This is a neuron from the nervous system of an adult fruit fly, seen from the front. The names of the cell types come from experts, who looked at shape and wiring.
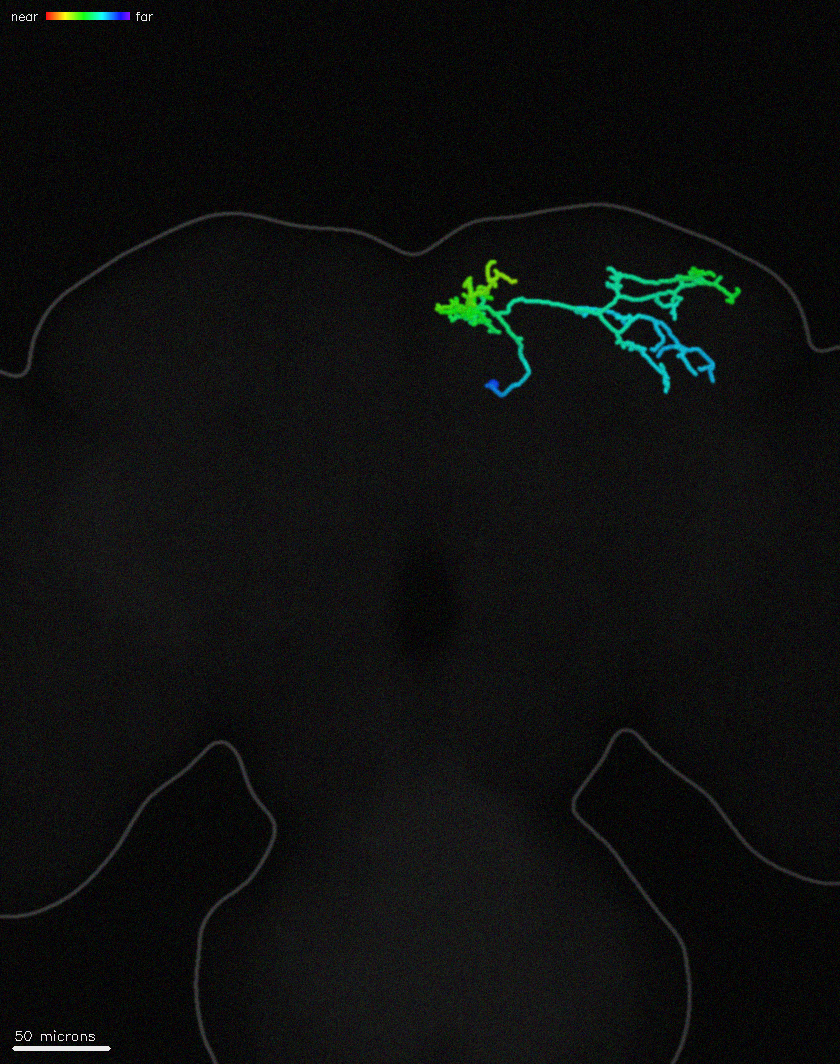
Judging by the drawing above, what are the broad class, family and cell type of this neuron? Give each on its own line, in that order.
central-brain intrinsic neuron
hemilineage DM4_dorsal
SMP410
